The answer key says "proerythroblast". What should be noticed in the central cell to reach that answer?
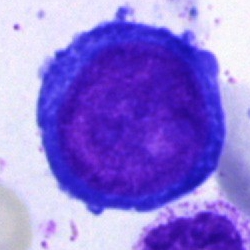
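This cell is a proerythroblast. Outline nearly round, edge slightly bumpy. Narrow rim of deep blue cytoplasm around the nucleus. No granules in the cytoplasm. Not part of it: the partly shown nucleated cell with purple granules at the lower right edge.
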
